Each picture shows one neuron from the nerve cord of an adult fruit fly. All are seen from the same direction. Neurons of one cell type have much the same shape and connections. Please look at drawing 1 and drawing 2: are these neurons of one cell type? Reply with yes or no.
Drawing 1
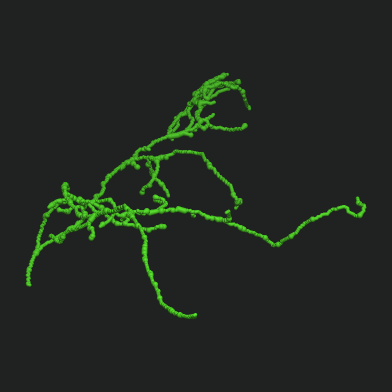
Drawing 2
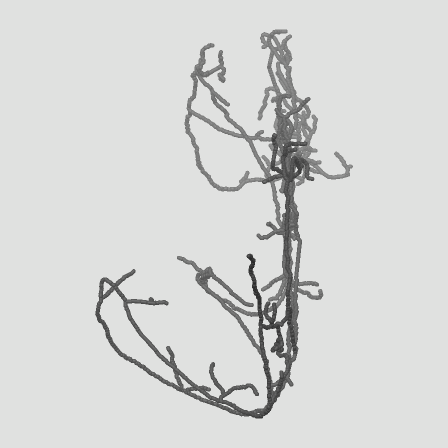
no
